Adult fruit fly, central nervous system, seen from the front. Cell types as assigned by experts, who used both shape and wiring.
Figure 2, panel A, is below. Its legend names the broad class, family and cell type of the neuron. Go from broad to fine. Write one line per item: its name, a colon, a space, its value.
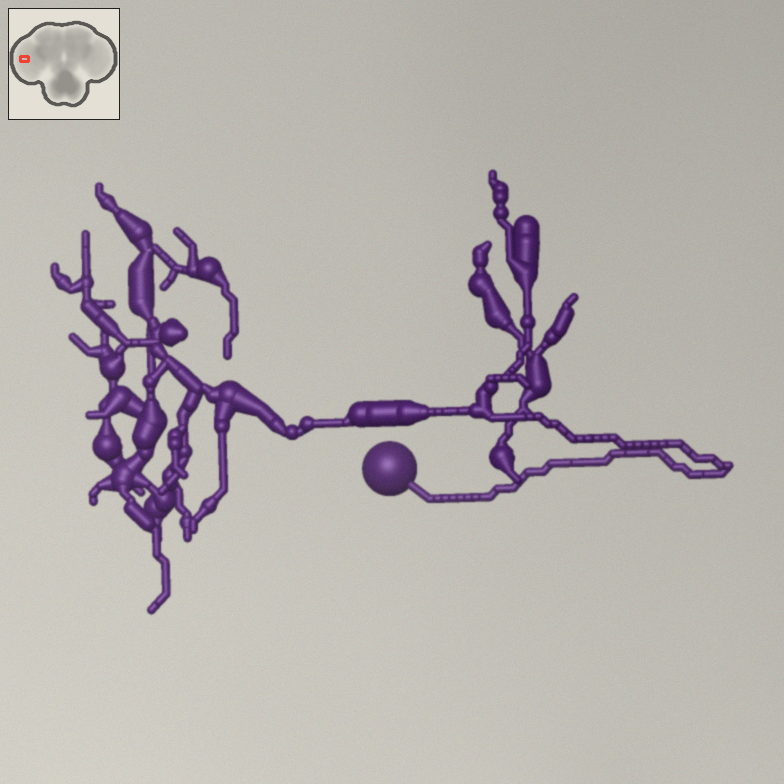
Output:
broad class: optic-lobe intrinsic neuron
family: T
cell type: T4a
